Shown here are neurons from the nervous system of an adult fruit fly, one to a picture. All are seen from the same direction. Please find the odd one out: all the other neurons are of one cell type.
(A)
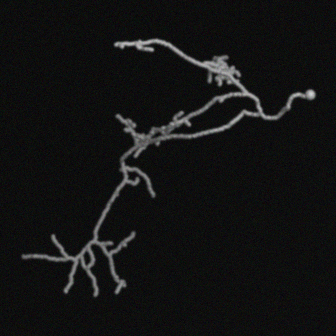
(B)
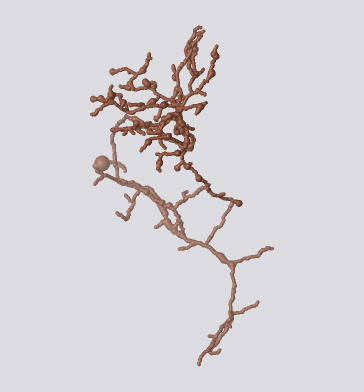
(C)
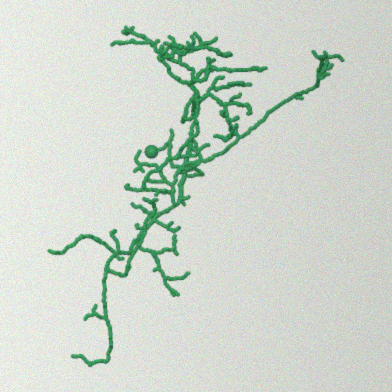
A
